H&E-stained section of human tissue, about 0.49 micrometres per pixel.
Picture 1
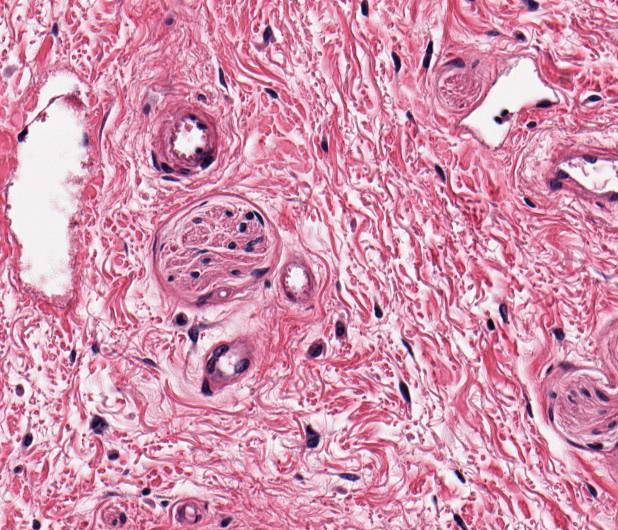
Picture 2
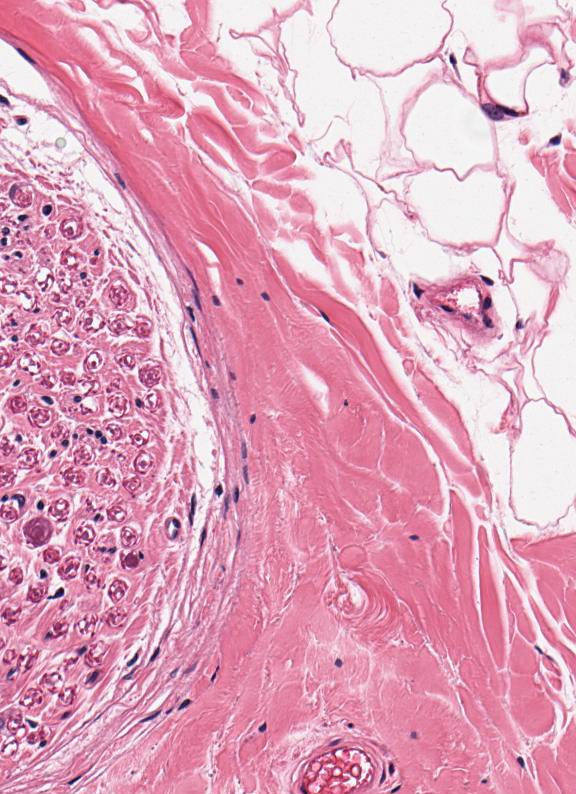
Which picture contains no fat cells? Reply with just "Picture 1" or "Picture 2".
Picture 1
